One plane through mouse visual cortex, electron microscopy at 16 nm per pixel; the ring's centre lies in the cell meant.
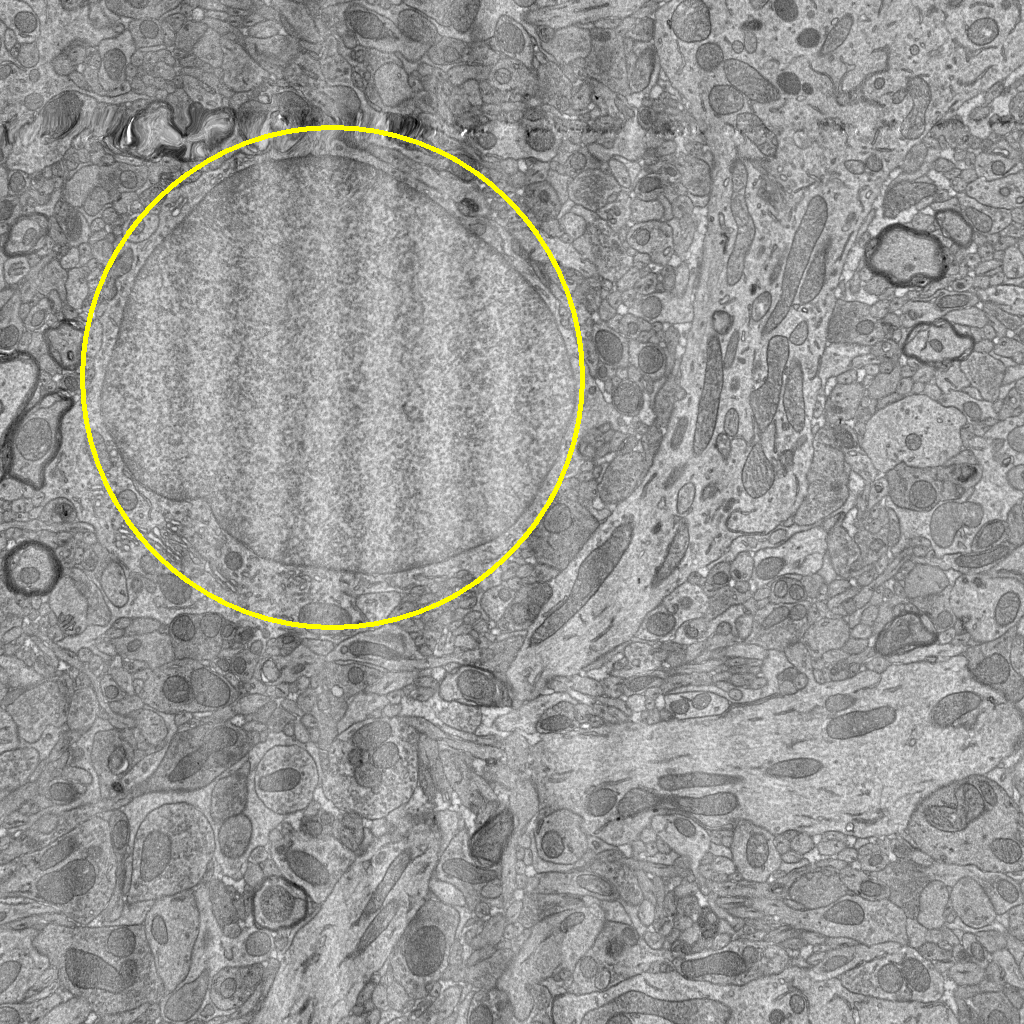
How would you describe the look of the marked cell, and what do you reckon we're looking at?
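Look first at the nucleus: it sits whole inside the ring, with a rounded outline. Its envelope is smooth except for one shallow step at the lower left. The chromatin is pale and finely dispersed, and no dark clumps line the envelope. Light and dark vertical bands alternate across the nucleus. We are looking at an astrocyte.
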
